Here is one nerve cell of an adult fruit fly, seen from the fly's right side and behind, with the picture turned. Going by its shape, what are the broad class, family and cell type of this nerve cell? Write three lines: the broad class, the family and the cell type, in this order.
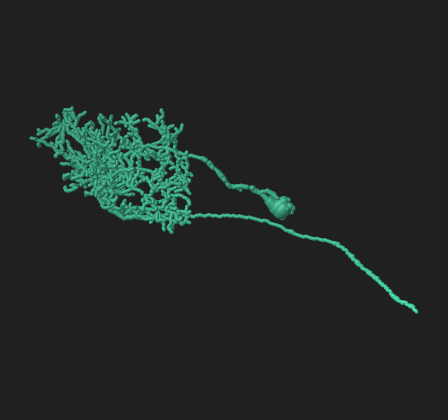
motor neuron of the nerve cord
MNad
MNad44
